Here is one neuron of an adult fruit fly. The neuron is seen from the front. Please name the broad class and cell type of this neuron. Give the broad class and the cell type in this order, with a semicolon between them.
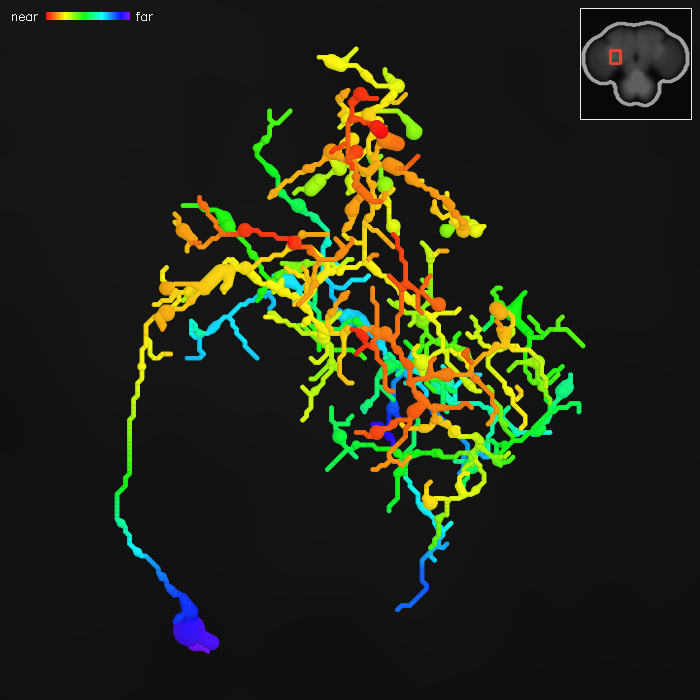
central-brain intrinsic neuron; CB1575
